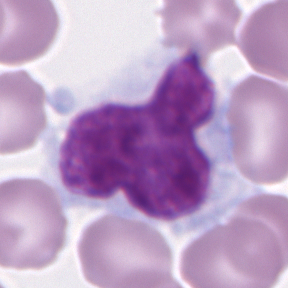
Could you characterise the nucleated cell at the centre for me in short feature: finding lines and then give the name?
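Nucleus: irregular outline, and you'll notice a notch cut into its lower border
Lobe: one part of the nucleus juts out toward the upper right
Cytoplasm: pale grey-blue
Edge: the outer margin of the cytoplasm is faint and poorly defined
Name: hairy cell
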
